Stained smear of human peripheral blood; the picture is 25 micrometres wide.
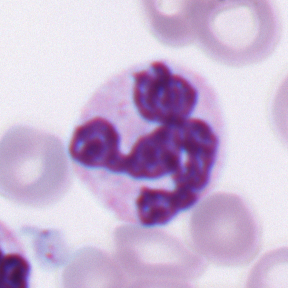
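Segmented neutrophil in a stained smear of human peripheral blood. The nucleated cell at the centre is about 14 micrometres across, with a round, smooth outline. Its chromatin is dark purple and coarsely clumped. The pale pink cytoplasm holds fine, faint pinkish granules.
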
